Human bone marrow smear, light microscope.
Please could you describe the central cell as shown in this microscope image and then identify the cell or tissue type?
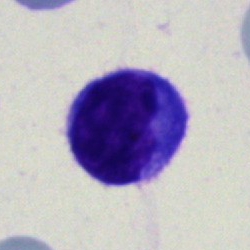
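Cell round in outline. Nucleus occupying most of it; cytoplasm scant, visible only as a thin crescent on the right. Chromatin dark, densely clumped. This is a lymphocyte.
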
